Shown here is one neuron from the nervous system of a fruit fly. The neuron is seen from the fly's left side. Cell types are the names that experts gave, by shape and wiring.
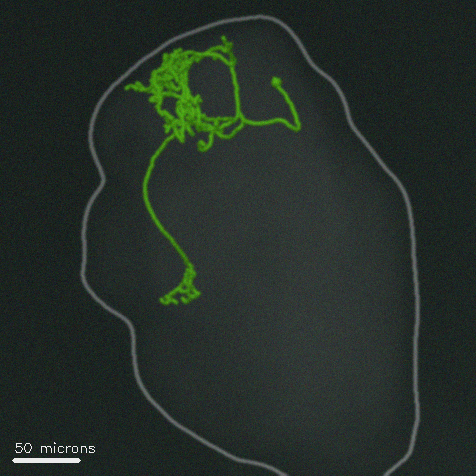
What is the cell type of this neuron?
SMP711m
